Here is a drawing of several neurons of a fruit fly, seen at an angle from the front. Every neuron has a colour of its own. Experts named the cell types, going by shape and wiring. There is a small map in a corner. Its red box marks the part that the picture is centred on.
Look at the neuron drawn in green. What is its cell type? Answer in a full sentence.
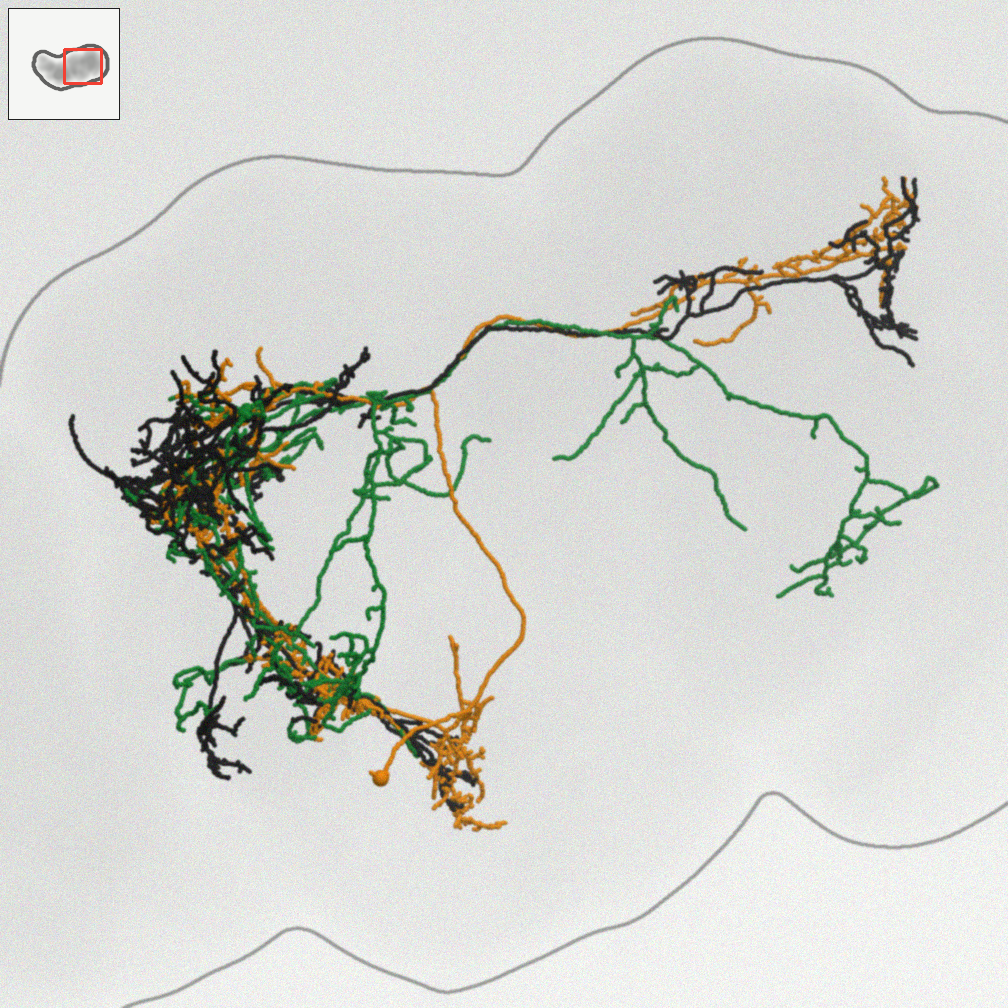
The cell type is AVLP036.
